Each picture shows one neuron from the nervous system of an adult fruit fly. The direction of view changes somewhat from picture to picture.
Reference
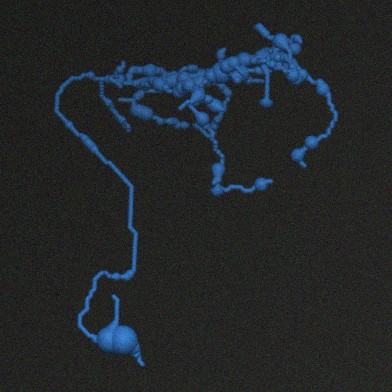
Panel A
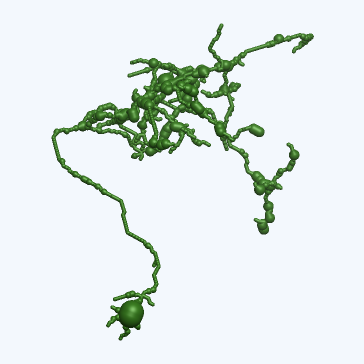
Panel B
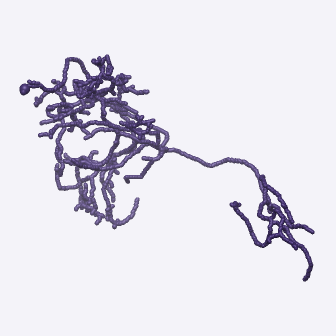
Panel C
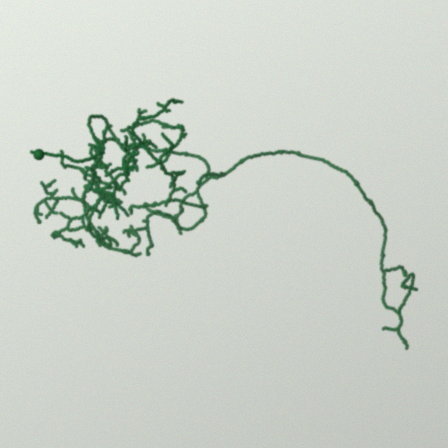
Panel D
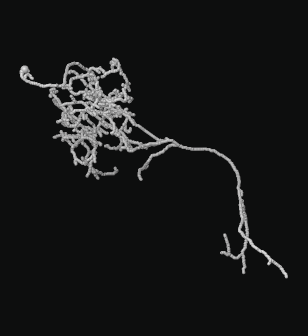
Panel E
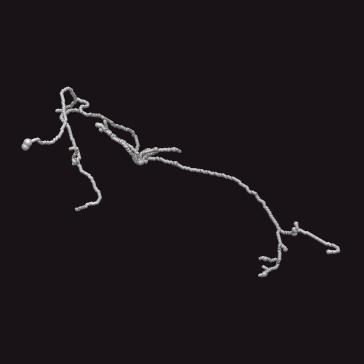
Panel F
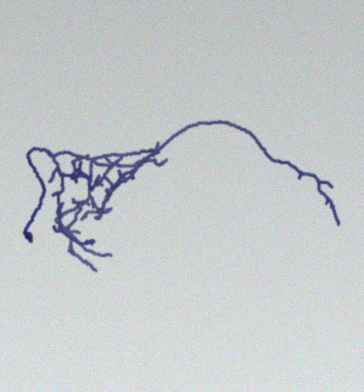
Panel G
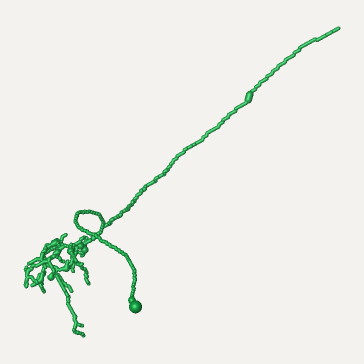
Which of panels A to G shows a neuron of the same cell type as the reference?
Panel A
